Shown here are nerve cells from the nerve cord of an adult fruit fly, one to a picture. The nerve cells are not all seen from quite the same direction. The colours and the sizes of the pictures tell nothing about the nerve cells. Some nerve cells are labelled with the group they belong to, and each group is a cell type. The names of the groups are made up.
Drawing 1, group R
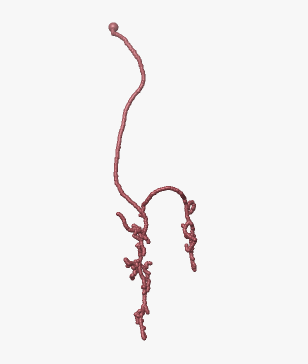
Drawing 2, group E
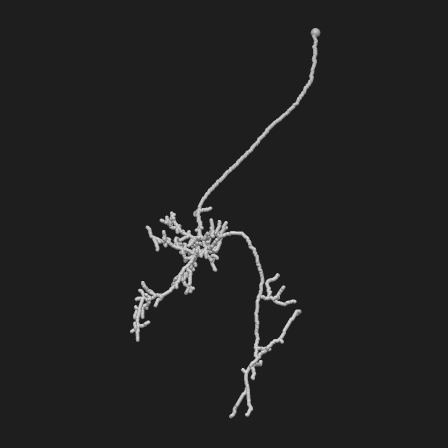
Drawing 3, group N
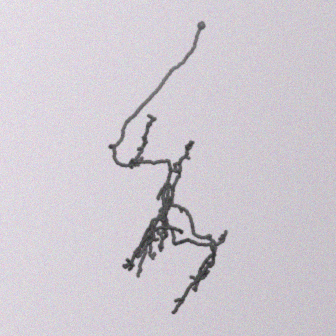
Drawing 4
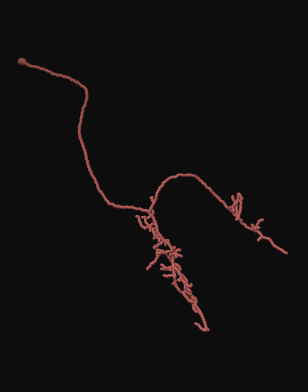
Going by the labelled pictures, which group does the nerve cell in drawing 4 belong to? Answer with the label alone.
group R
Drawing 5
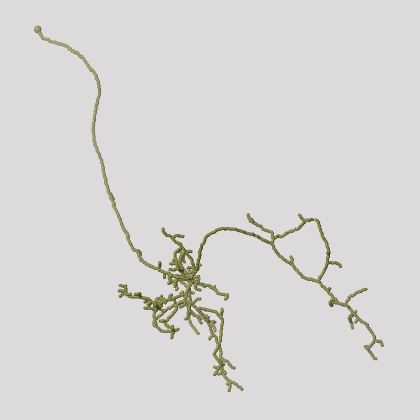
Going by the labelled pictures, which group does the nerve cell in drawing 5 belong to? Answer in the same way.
group E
